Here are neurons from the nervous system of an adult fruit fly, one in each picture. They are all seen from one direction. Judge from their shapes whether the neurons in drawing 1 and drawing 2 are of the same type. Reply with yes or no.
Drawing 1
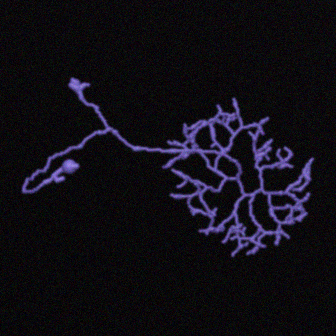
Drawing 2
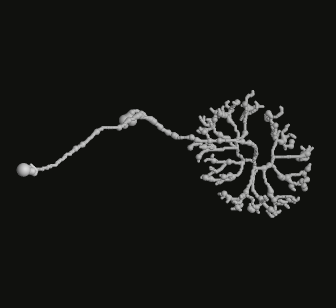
yes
